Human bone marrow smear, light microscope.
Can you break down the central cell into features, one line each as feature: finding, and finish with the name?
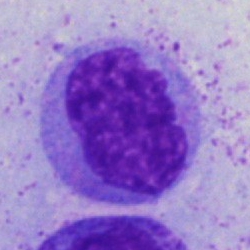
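Outline: roughly round and smooth.
Nucleus: irregular, with shallow notches along the right side.
Chromatin: coarse and clumped, paler patches between dark masses.
Cytoplasm: a moderate pale blue-grey rim, widest on the left.
Name: monocyte.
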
